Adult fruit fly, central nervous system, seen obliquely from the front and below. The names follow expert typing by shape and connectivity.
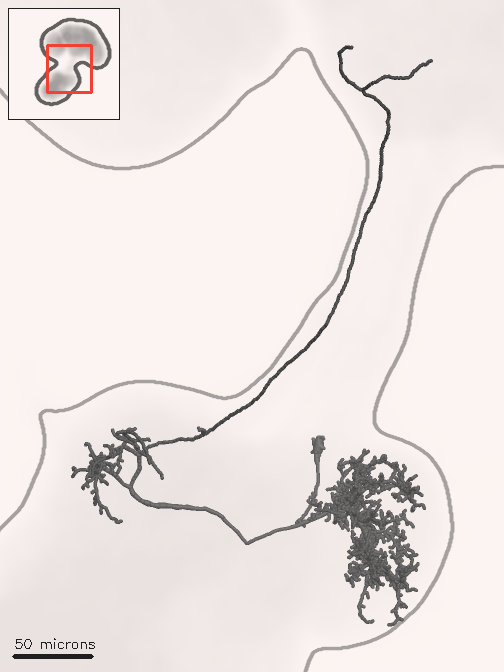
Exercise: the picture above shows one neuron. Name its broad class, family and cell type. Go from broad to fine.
ascending neuron; hemilineage 19B; AN19B004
